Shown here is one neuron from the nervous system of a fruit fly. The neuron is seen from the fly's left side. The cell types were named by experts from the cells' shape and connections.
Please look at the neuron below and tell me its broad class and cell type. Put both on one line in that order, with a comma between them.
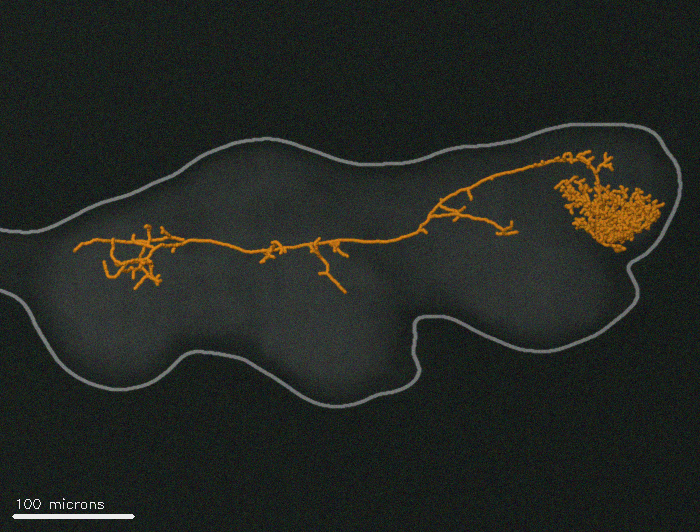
nerve-cord intrinsic neuron, INXXX058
